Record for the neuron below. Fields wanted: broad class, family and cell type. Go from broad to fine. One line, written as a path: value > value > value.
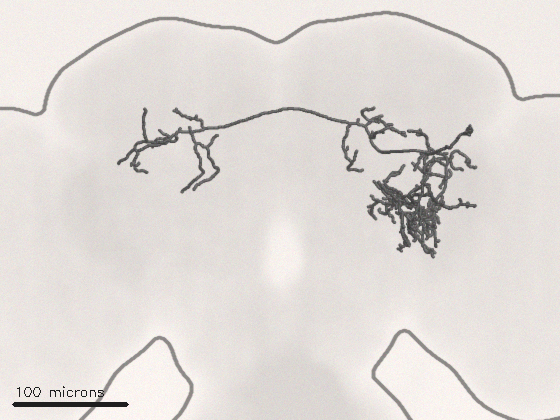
central-brain intrinsic neuron > hemilineage VLPl&d1_dorsal > AVLP731m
